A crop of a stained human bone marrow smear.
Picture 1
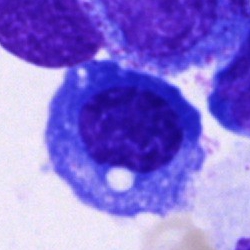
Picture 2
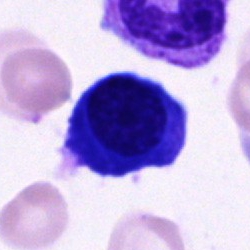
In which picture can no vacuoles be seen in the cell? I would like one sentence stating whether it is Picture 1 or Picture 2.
In picture 2, no vacuoles can be seen in the cytoplasm of the cell.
